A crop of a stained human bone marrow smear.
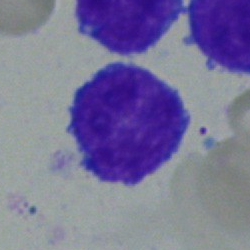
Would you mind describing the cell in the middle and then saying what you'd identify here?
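The outline is roughly round. Its margin is slightly ragged, with small blebs mostly on the left and lower left. Cytoplasm is scant, at most a thin rim around the nucleus. The whole cell stains a deep blue-purple. This cell is a blast.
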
